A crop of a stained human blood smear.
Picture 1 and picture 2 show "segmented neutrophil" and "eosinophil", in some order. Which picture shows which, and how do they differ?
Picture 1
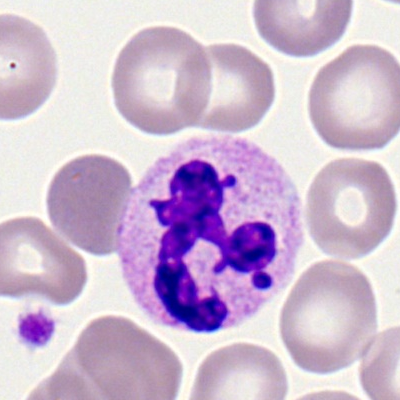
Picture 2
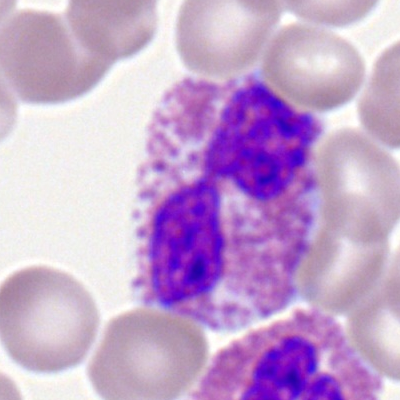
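Here the segmented neutrophil appears in picture 1 and the eosinophil in picture 2. In the segmented neutrophil, fine lilac granules are scattered evenly through plentiful, pale pinkish-lilac cytoplasm that holds no clear vacuoles. The eosinophil's granules are pink, round and evenly sized, and they fill the cytoplasm densely.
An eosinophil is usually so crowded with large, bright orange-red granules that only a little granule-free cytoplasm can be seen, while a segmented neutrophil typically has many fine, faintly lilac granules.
The eosinophil's nucleus has two lobes, one lying upper right and the other lower left.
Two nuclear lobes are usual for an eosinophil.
Both cells have coarsely clumped chromatin, dark purple in the segmented neutrophil, whose nucleus shows no nucleoli. The segmented neutrophil's outline is smooth and round.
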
